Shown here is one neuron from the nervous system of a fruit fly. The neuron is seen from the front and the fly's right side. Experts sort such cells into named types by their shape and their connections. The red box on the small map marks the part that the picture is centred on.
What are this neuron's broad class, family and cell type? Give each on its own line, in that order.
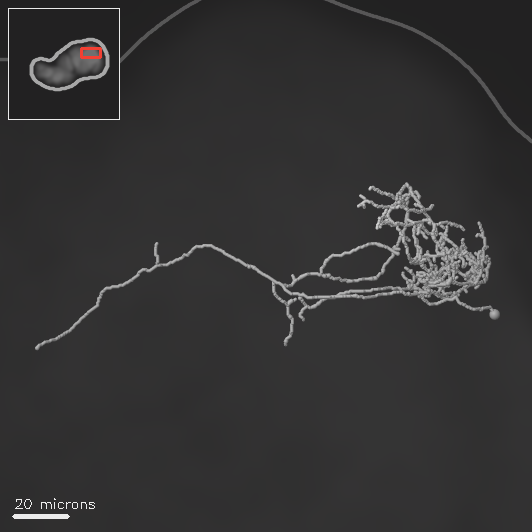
central-brain intrinsic neuron
hemilineage AOTUv3_dorsal
AOTU008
